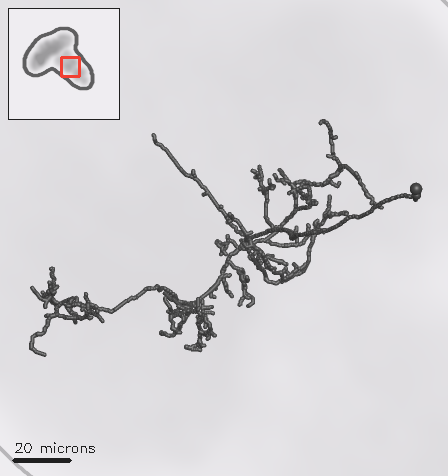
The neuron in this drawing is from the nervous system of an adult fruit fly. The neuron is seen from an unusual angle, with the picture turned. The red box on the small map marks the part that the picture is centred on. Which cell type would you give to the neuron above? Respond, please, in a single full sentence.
This neuron is an instance of the cell type IN12B072.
